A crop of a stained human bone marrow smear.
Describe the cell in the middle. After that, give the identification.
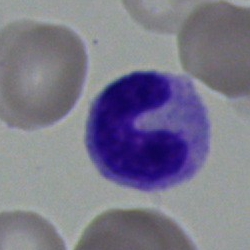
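Start with the nucleus: it is deeply indented, curved into a C. Notice that its notch opens toward the right side of the cell. The chromatin is condensed and dark purple. Pale lilac cytoplasm fills the notch. This is a band neutrophil.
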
